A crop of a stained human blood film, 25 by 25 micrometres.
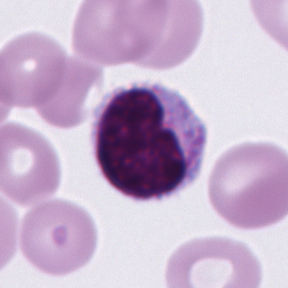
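Large granular lymphocyte in a stained blood smear, about 10 micrometres across. Notice the notch in the right side of the nucleus, which gives it a kidney-like shape. The nucleus is about 9 by 7 micrometres, lies off-centre toward the left, and fills about 70% of the cell's area. Its chromatin is dense and dark purple, with a coarse, clumped look. The pale lilac cytoplasm is widest on the right, beside that notch.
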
